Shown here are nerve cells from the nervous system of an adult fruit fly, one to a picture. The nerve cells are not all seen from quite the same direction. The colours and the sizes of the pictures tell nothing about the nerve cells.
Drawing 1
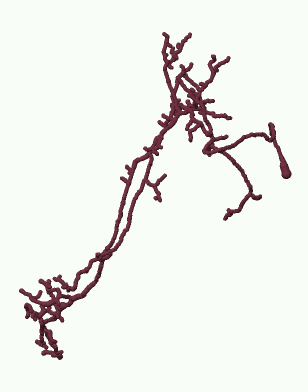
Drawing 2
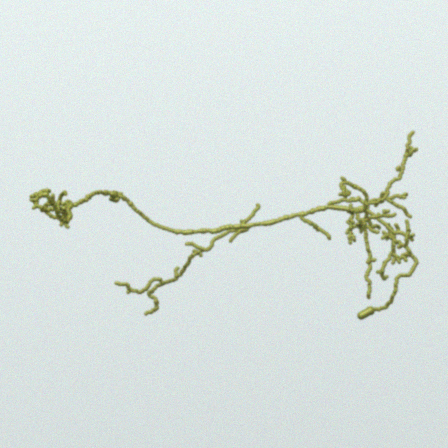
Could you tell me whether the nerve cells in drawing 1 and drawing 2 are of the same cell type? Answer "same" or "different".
same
